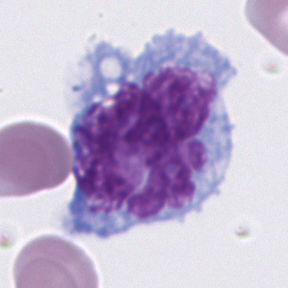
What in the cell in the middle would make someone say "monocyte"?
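The first thing I notice in this monocyte is the nucleus, which is folded into several irregular lobes.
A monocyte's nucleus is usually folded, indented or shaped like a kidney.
So the folding I see here goes with the name. The cytoplasm around it is a pale grey-blue. On the left side, the nucleus comes close to the edge of the cell. Up at the upper left, a round, clear vacuole sits in the cytoplasm.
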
